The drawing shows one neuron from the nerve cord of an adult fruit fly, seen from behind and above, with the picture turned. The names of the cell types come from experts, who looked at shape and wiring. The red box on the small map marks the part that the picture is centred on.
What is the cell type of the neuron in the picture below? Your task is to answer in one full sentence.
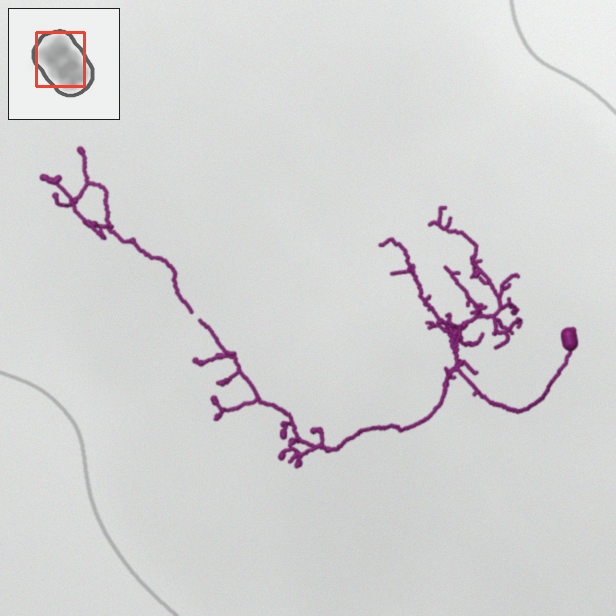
This neuron carries the cell type designation IN07B087.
